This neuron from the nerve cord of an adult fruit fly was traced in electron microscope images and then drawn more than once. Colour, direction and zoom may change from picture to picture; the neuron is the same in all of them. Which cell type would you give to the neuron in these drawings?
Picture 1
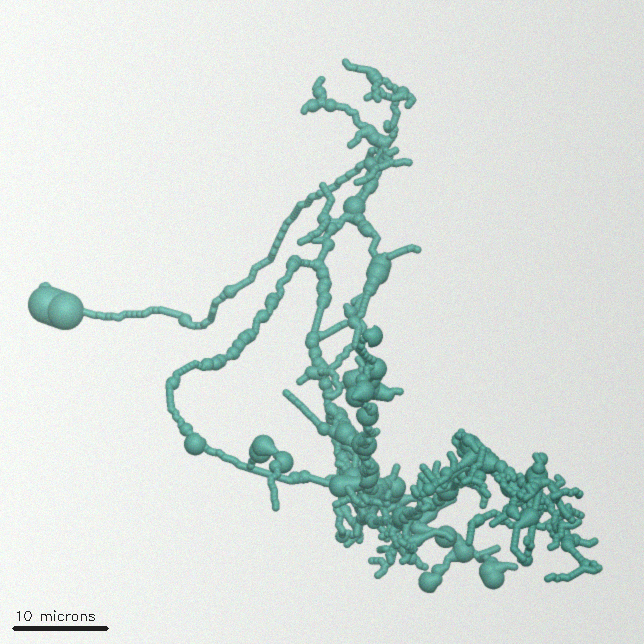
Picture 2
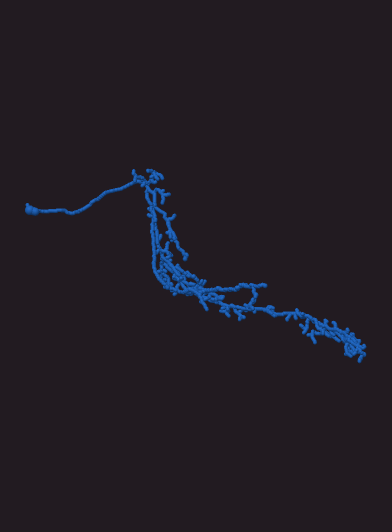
IN20A.22A077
